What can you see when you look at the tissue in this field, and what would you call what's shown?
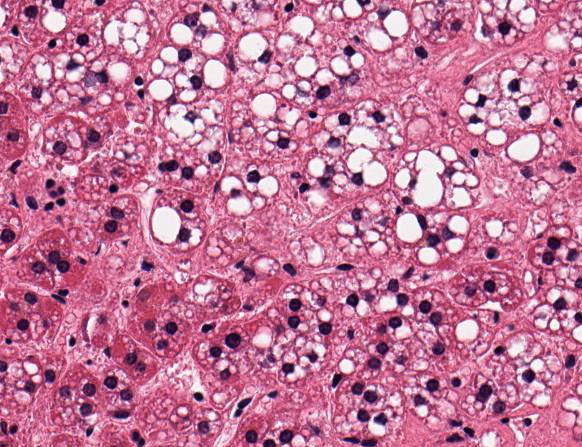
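You'll notice large polygonal cells filling the whole field, set in nests and cords with thin pink strands between them. Most have cytoplasm crowded with many small, round, clear vacuoles; a scattered few, mainly in the upper and right parts, hold one or a few large clear vacuoles. Nuclei are round, dark and mostly central, not pushed to the edge. The tissue is adrenal gland.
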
